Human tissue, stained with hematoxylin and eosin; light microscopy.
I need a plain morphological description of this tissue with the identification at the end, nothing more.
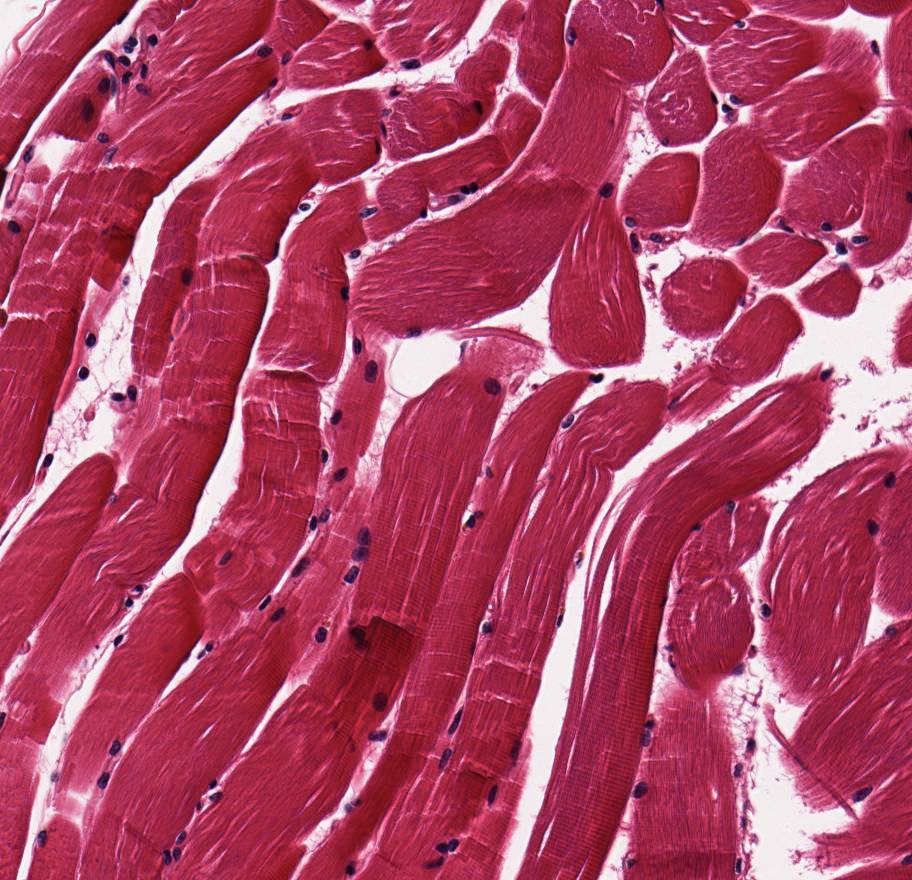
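Muscle fibres are cut longitudinally over the left and lower parts of the field and transversely in the upper right. Their cytoplasm stains a deep pink-red. Small dark oval nuclei lie at the edges of the fibres, not in their centres; in the transverse profiles at upper right they sit at the rim of each fibre. This is skeletal muscle.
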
